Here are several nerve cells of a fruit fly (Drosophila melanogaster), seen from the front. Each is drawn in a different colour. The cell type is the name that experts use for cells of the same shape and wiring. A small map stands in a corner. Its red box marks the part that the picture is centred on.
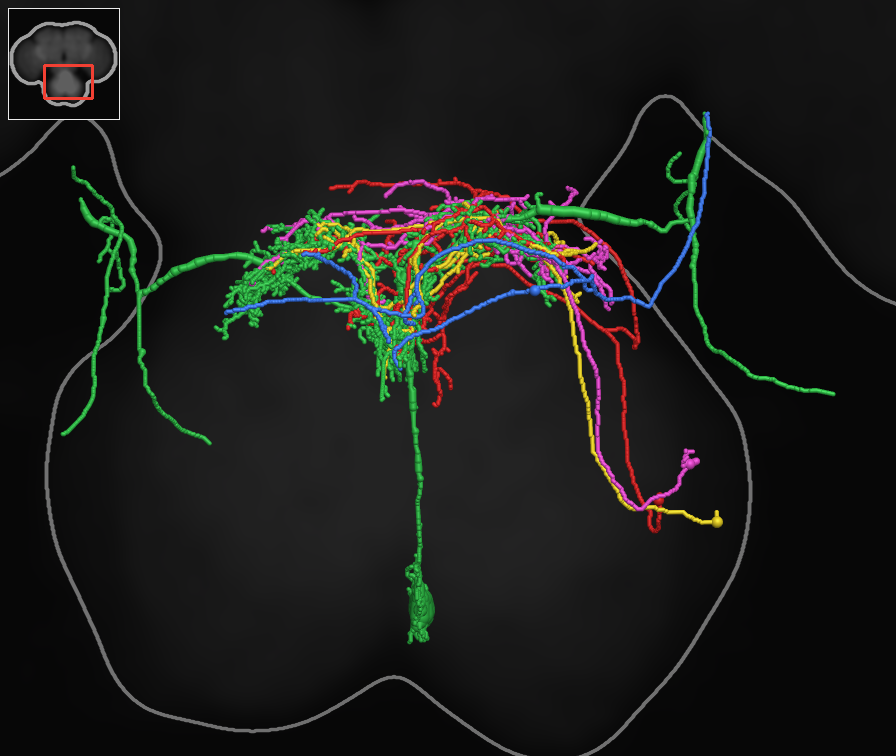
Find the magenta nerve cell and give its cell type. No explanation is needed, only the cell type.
IN03B089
